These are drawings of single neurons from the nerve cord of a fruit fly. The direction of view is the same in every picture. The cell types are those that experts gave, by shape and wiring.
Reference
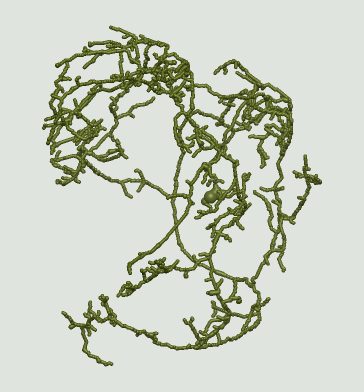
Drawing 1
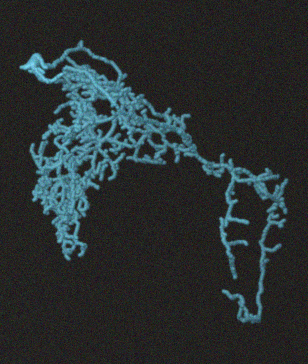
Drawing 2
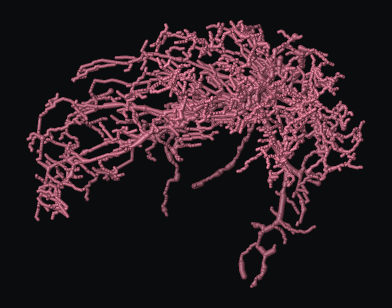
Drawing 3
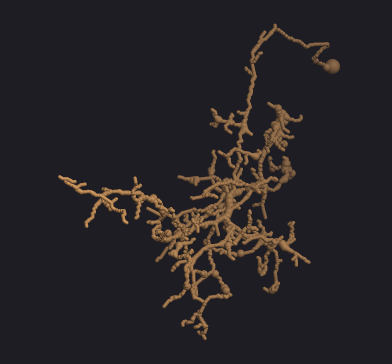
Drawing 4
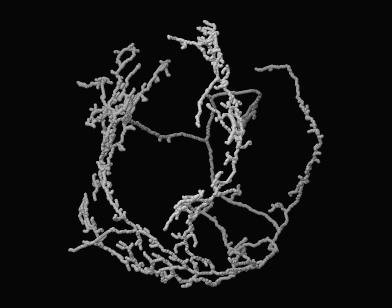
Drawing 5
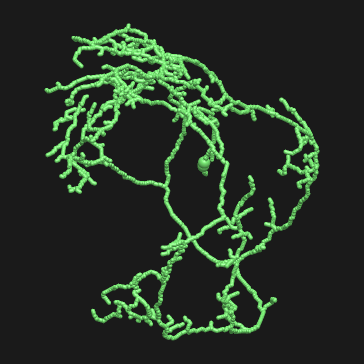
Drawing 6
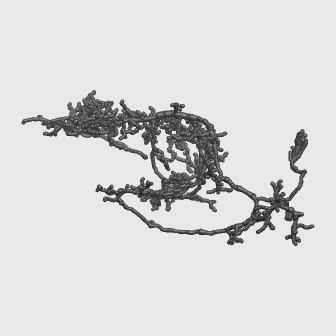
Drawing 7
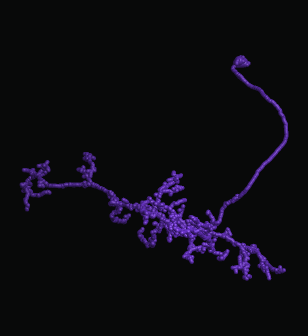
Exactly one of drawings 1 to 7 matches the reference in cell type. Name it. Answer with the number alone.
5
